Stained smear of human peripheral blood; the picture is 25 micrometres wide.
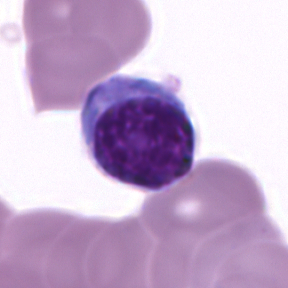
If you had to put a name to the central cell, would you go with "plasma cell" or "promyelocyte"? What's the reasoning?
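Plasma cell. Deciding point: chromatin dark purple, coarsely clumped into blocks.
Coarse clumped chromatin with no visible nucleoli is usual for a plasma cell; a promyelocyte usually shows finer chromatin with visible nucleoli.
Outline smooth, roughly round. Nucleus round to slightly oval, no indentation, about 9 by 8 micrometres, filling about 70% of the cell's area. Cytoplasm a blue rim, widest on the upper left side.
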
